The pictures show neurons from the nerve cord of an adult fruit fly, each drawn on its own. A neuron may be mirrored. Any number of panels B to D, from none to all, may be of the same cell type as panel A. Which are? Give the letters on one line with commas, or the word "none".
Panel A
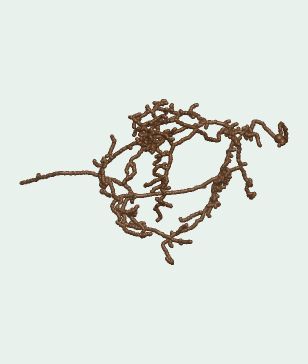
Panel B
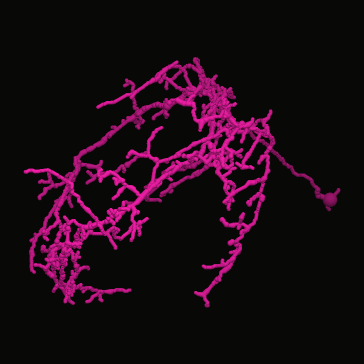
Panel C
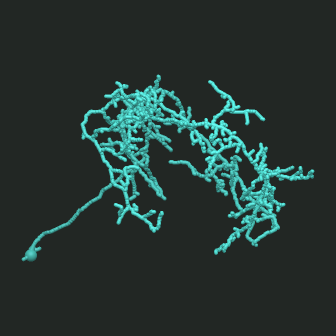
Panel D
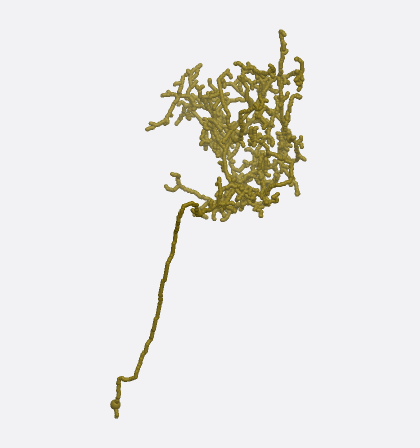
B, C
